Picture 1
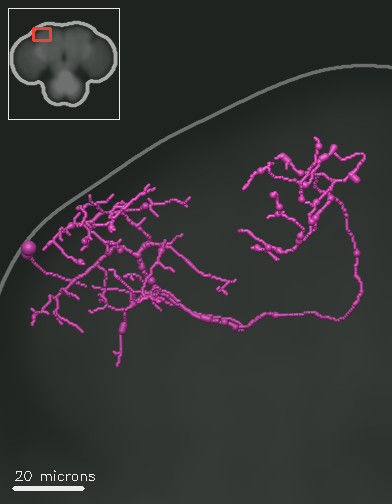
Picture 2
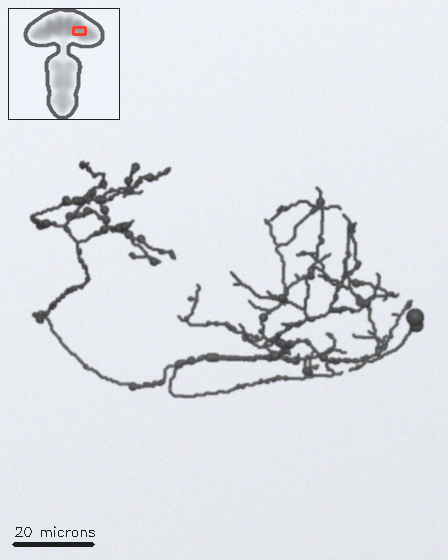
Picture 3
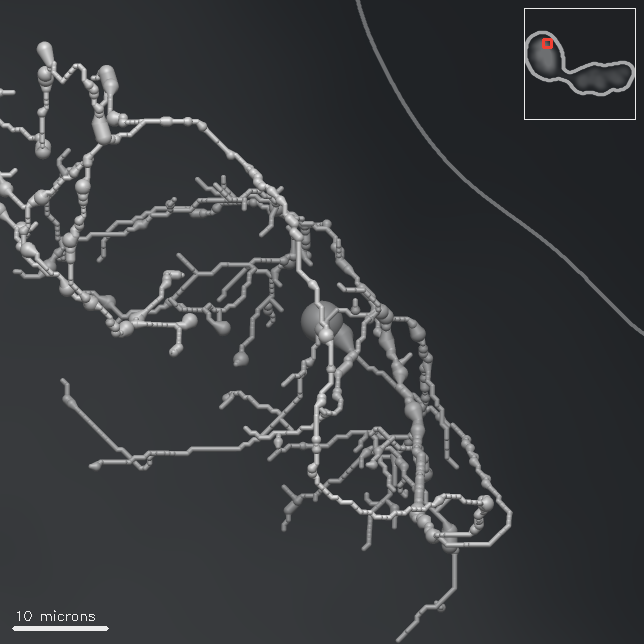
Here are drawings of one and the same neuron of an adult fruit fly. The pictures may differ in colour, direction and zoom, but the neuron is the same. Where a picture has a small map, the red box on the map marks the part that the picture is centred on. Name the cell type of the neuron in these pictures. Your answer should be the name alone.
CB1348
